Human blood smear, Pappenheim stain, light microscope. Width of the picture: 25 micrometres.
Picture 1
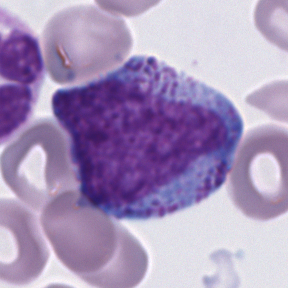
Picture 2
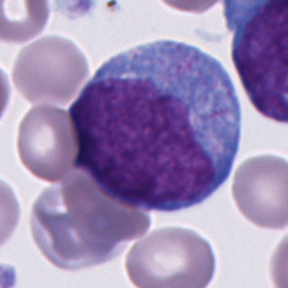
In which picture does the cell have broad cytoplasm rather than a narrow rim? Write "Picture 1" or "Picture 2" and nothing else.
Picture 2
